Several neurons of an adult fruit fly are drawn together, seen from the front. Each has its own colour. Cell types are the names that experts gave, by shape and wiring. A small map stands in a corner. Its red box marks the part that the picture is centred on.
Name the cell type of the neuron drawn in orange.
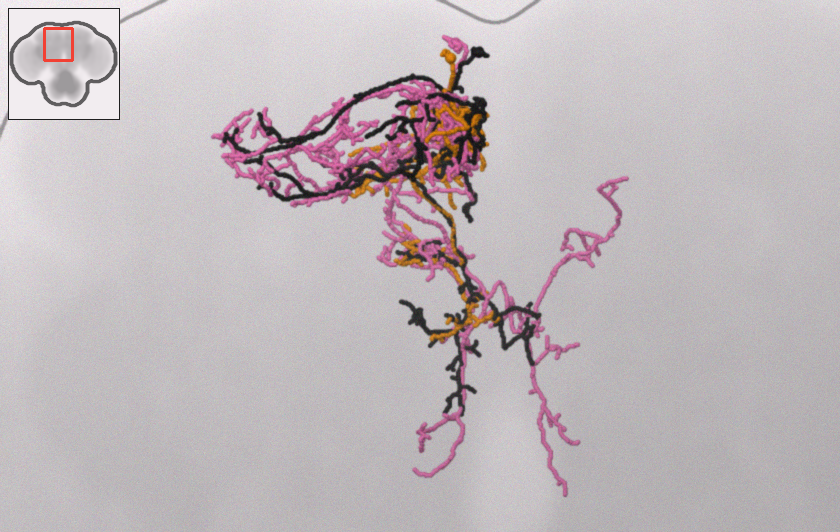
SMP065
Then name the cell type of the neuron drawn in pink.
SMP055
